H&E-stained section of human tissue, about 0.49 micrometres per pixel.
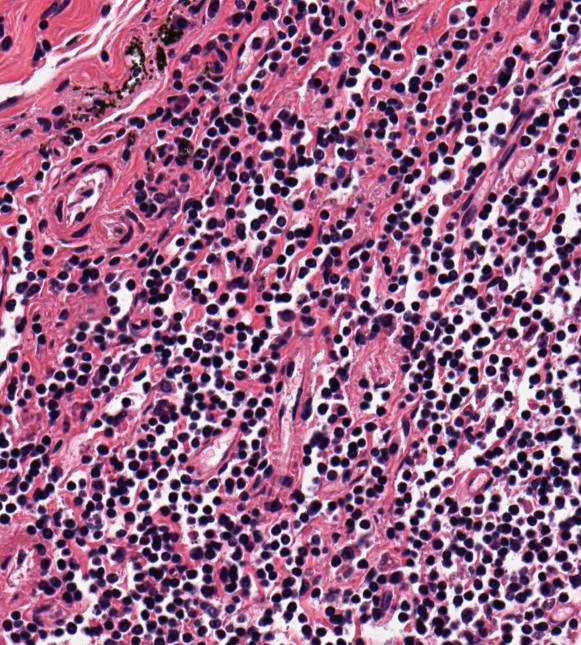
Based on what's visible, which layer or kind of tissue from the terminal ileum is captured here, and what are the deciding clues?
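My answer is lymphoid tissue. Small lymphocytes with round, dark nuclei and scant cytoplasm form a dense, diffuse sheet over most of the field, parted only by thin strands of pink collagen.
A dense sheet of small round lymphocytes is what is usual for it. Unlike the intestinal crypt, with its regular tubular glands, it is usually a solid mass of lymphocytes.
In the top left corner lie dense, sparsely cellular collagen bundles, with coarse brown-black granular pigment at their edge in the upper left.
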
